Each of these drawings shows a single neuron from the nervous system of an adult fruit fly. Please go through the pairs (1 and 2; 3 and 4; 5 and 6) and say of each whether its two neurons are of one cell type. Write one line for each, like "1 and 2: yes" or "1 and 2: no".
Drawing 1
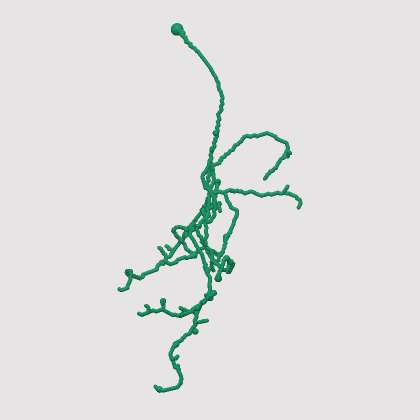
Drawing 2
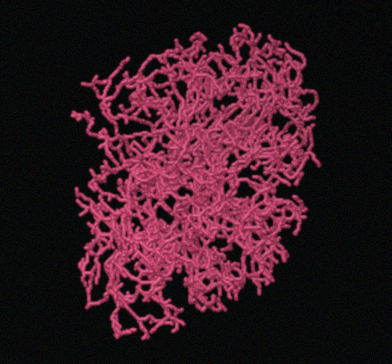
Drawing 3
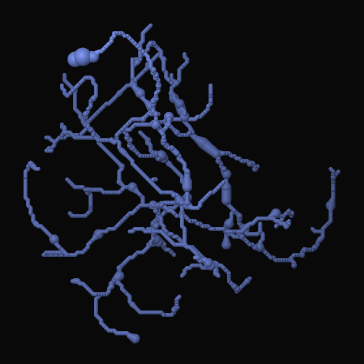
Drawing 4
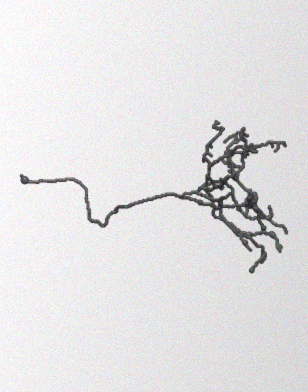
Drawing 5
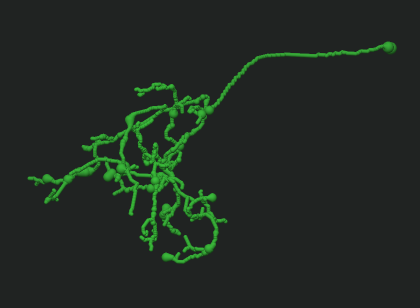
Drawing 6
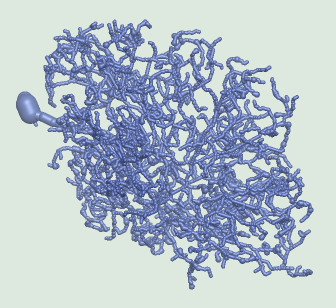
1 and 2: no
3 and 4: no
5 and 6: no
